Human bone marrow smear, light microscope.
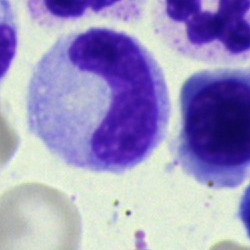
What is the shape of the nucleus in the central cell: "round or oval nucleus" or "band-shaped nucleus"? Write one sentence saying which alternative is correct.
A nucleus drawn out into a curved band, without separate lobes, is seen in this cell.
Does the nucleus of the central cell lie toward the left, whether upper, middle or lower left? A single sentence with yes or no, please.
No, it is to the left of the nucleus that most cytoplasm lies.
